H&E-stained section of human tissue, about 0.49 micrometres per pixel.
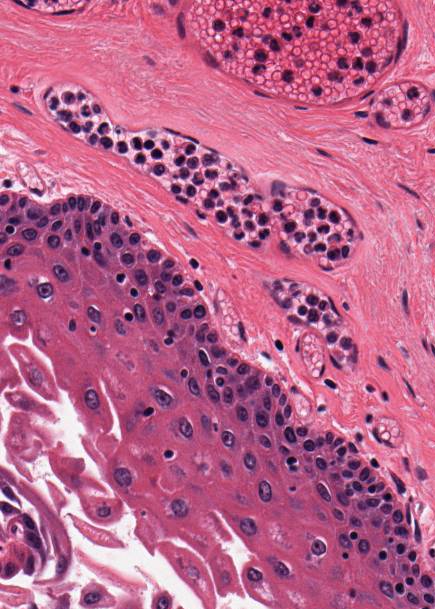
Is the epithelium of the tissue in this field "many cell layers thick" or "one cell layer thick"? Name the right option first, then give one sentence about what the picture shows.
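Many cell layers thick. A stratified squamous epithelium fills the lower left of the field and fibrous stroma fills the upper right, with the boundary running diagonally from upper left to lower right.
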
